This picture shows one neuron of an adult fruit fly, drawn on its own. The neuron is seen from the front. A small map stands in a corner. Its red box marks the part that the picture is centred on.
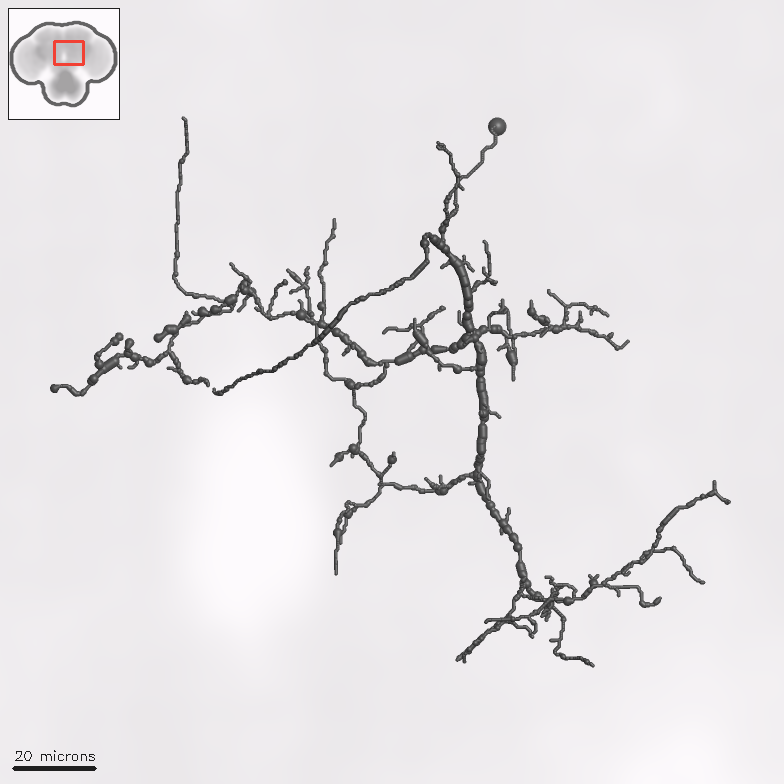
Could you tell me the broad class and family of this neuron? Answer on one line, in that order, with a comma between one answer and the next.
central-brain intrinsic neuron, hemilineage DM6_central1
